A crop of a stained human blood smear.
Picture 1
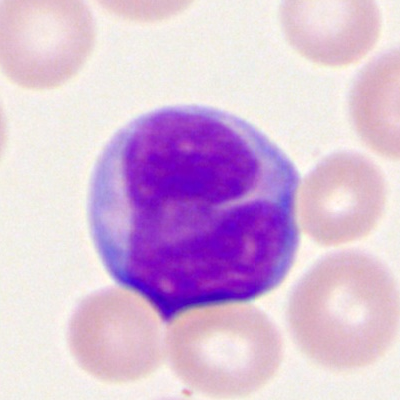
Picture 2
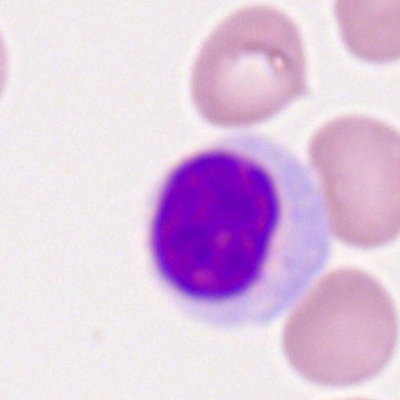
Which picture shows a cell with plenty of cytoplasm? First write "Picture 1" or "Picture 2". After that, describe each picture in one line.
Picture 2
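Picture 1: The nucleus fills most of the cell.
Picture 2: The cytoplasm forms a broad crescent on the right side of the nucleus.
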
